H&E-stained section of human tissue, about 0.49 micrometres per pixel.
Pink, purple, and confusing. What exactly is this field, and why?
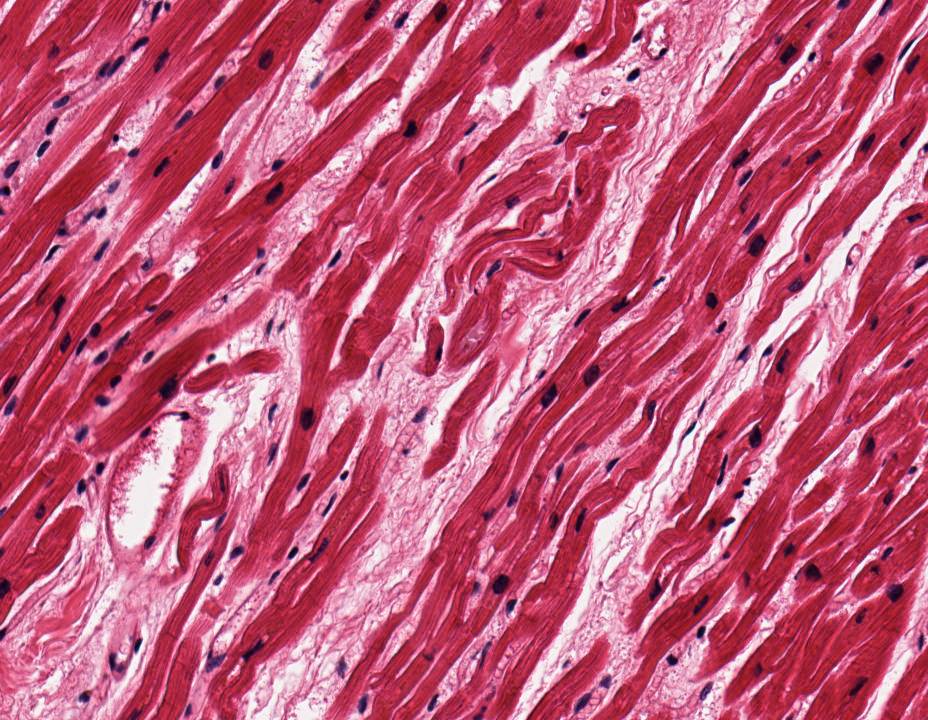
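Myocardium is what this field mainly shows. First check: some muscle fibres branch and join neighbouring fibres, and their nuclei lie in the fibre centres.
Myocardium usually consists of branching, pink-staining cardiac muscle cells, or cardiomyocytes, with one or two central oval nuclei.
Second check: the muscle cytoplasm stains deep pink-red.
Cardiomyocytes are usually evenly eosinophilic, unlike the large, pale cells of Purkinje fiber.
Last, a small vessel with an empty, pale lumen lies in the lower left.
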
